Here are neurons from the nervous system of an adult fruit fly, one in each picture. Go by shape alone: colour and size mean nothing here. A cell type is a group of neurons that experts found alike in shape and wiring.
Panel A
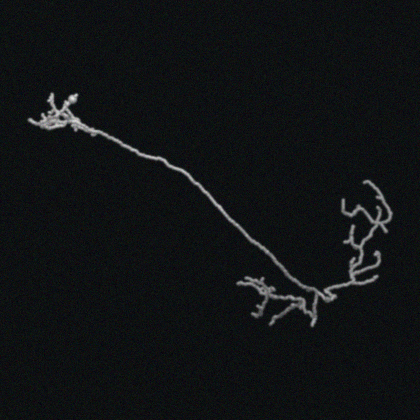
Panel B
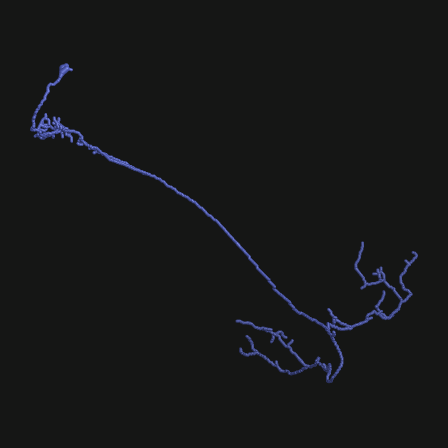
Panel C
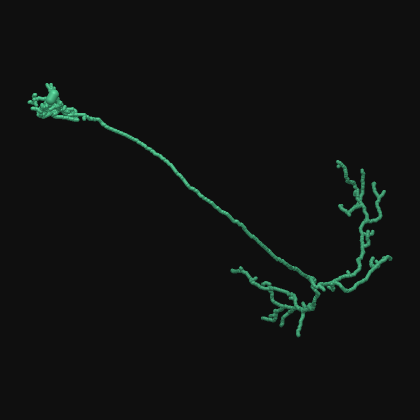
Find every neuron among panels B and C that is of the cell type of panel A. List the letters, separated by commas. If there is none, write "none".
B, C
